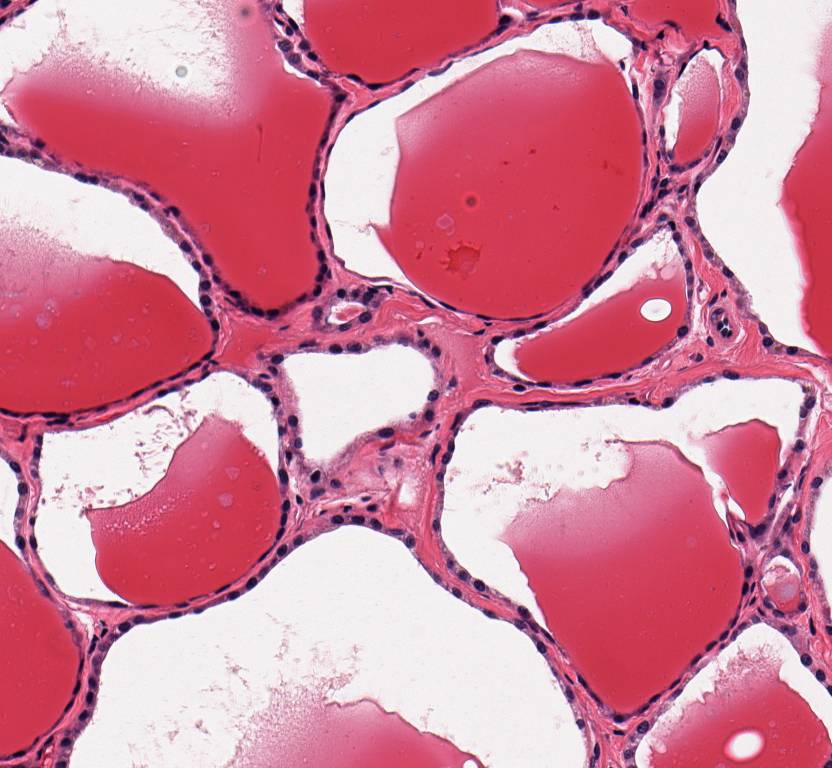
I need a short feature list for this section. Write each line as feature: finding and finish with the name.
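Colloid: homogeneous, deep pink, filling the follicles
Lining: single layer of flattened to low cuboidal epithelial cells
Nuclei: small, dark, round to oval, one evenly spaced row, no crowding or overlap
Contour: smooth, no papillary infoldings into the colloid
Name: thyroid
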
